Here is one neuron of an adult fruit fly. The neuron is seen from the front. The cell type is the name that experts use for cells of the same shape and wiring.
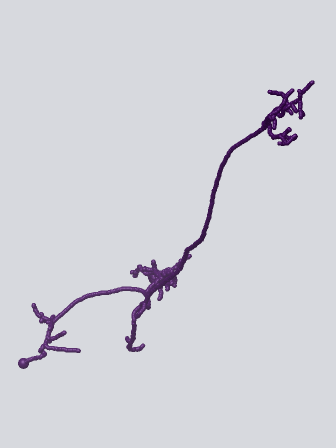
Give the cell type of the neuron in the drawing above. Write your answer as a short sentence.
The cell type is AN12B076.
